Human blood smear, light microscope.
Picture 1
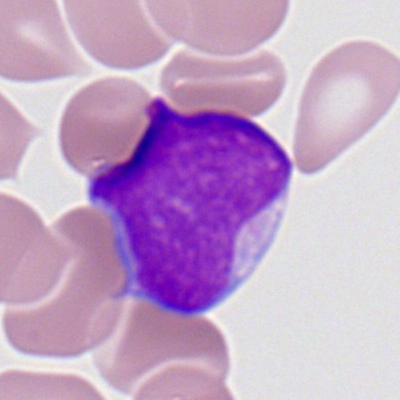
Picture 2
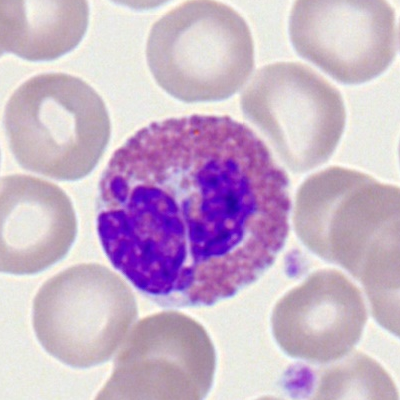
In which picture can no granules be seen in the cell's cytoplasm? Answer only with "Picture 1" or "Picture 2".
Picture 1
